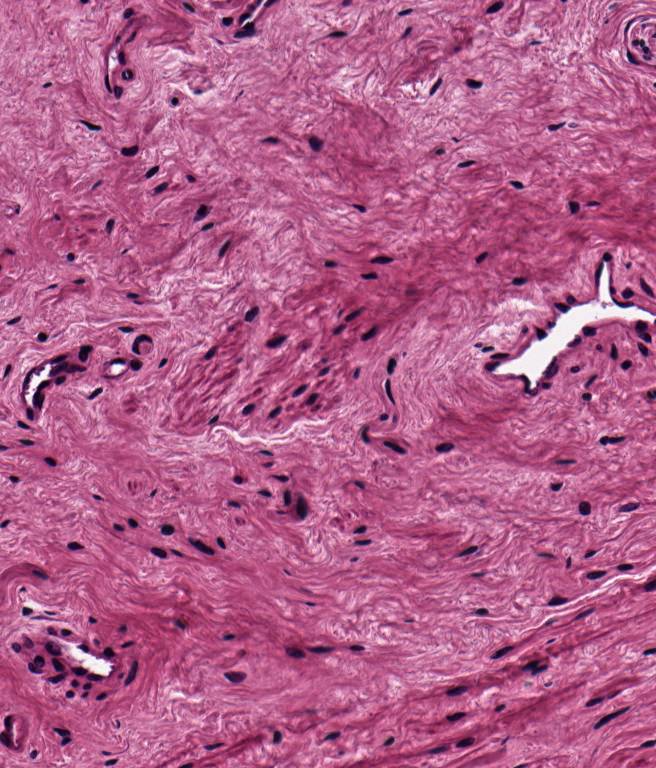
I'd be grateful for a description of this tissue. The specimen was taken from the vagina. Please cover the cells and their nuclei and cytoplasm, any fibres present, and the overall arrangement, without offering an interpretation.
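Dense pink fibrous tissue fills the field, without epithelium. Its eosinophilic fibres are wavy and interlace in several directions. Sparse dark nuclei, mostly elongated spindles, are scattered among the fibres. Small vessels with narrow empty lumens lie near the left edge, one at lower left.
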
